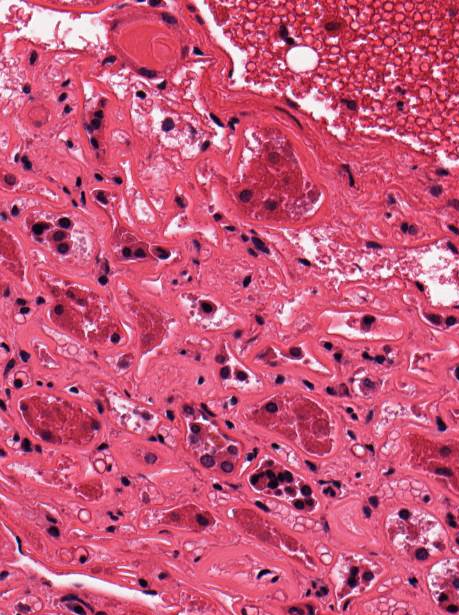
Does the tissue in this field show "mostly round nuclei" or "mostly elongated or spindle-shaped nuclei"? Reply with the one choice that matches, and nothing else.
Mostly round nuclei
